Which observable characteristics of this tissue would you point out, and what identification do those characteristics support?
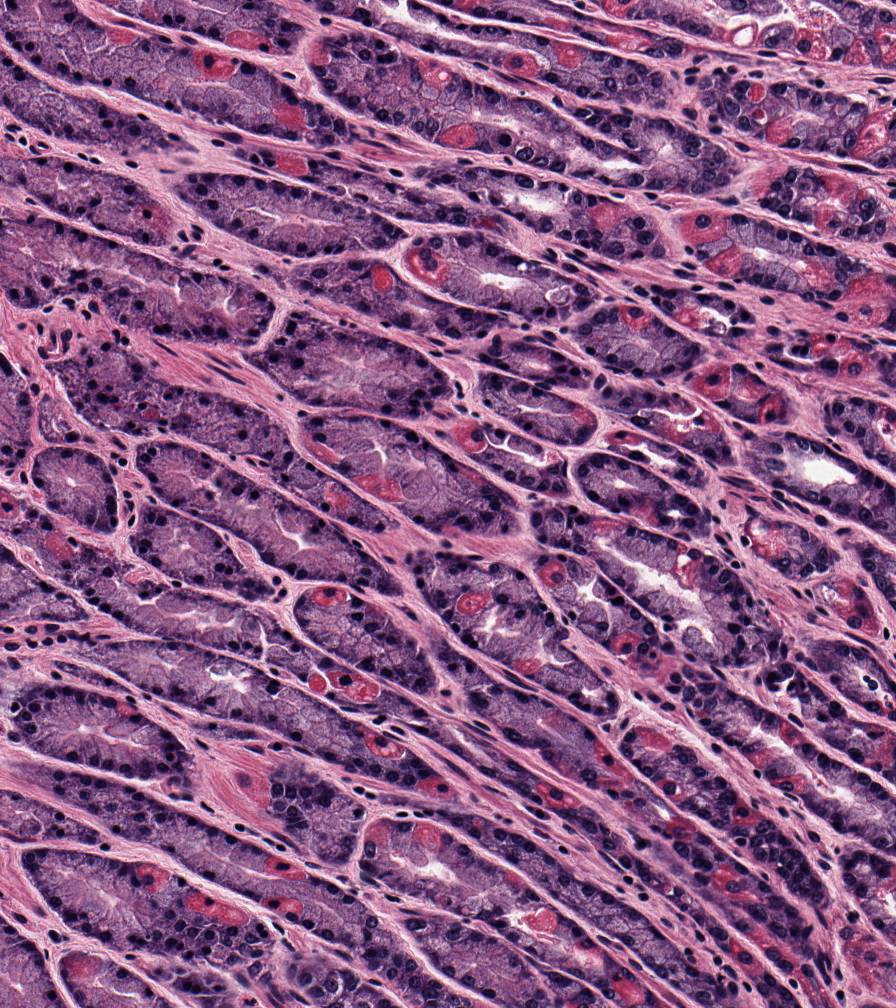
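Let me see: closely packed, elongated tubular glands fill the field, running diagonally from upper left to lower right. Scattered singly along them, across the whole field, are parietal cells with bright pink cytoplasm and one central round nucleus. Thin pink strands of stroma with spindle-shaped nuclei keep the glands apart, holding only scattered small dark round nuclei and no dense lymphoid aggregate. This is stomach.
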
